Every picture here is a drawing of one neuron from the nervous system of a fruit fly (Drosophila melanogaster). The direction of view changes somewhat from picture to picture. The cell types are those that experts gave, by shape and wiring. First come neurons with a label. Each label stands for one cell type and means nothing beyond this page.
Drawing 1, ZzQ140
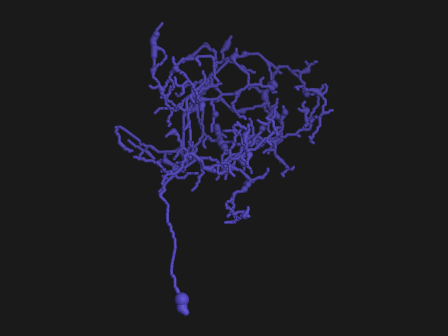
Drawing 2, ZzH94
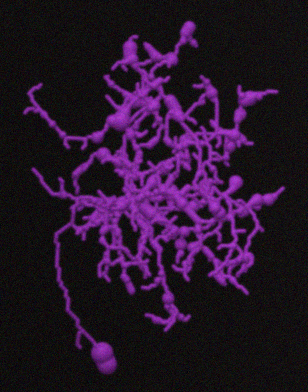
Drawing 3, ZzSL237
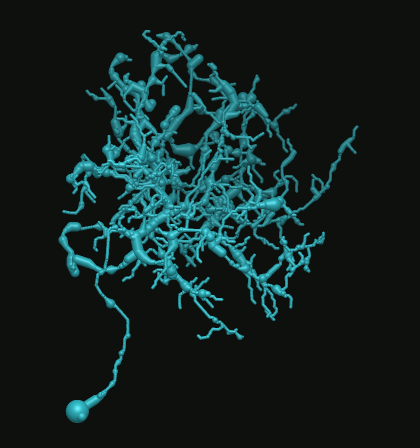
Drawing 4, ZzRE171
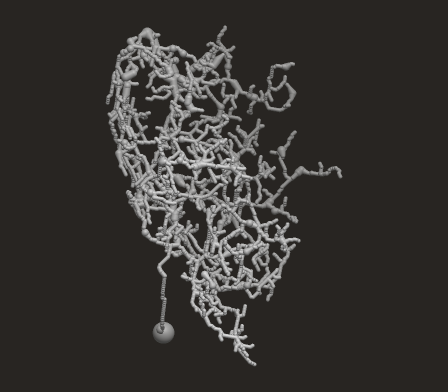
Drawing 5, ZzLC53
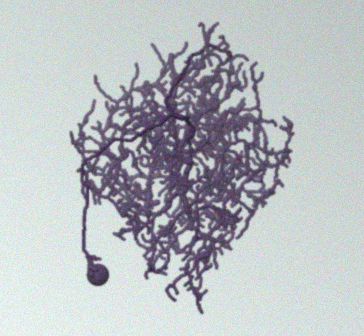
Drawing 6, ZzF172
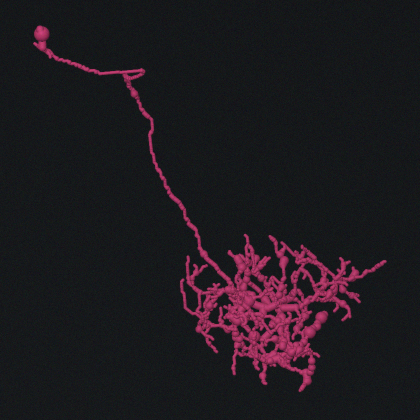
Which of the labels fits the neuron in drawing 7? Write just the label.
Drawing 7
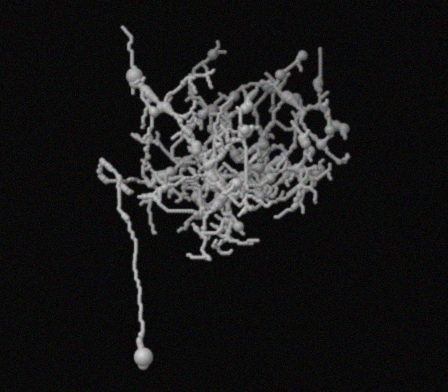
ZzQ140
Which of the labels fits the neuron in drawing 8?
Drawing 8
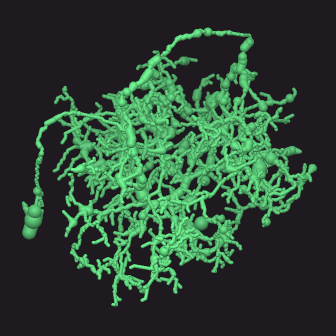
ZzLC53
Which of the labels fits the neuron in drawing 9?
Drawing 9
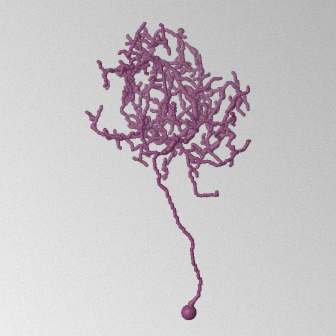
ZzQ140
